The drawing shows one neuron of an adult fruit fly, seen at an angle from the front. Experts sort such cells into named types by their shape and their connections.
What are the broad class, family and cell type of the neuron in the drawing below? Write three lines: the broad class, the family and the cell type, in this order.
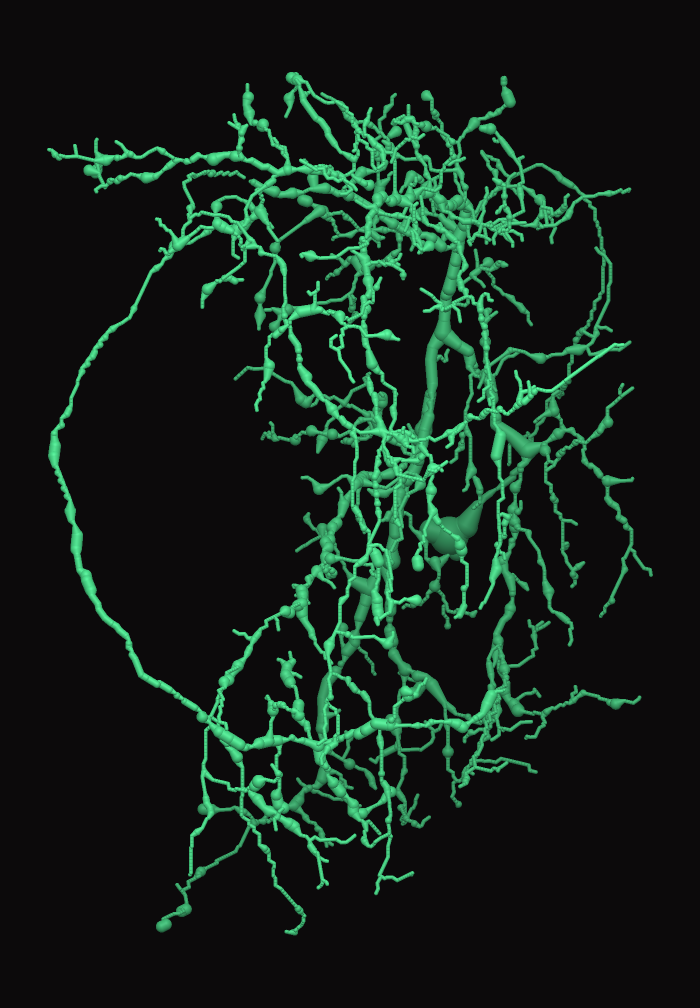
nerve-cord intrinsic neuron
hemilineage 03A
IN03A019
